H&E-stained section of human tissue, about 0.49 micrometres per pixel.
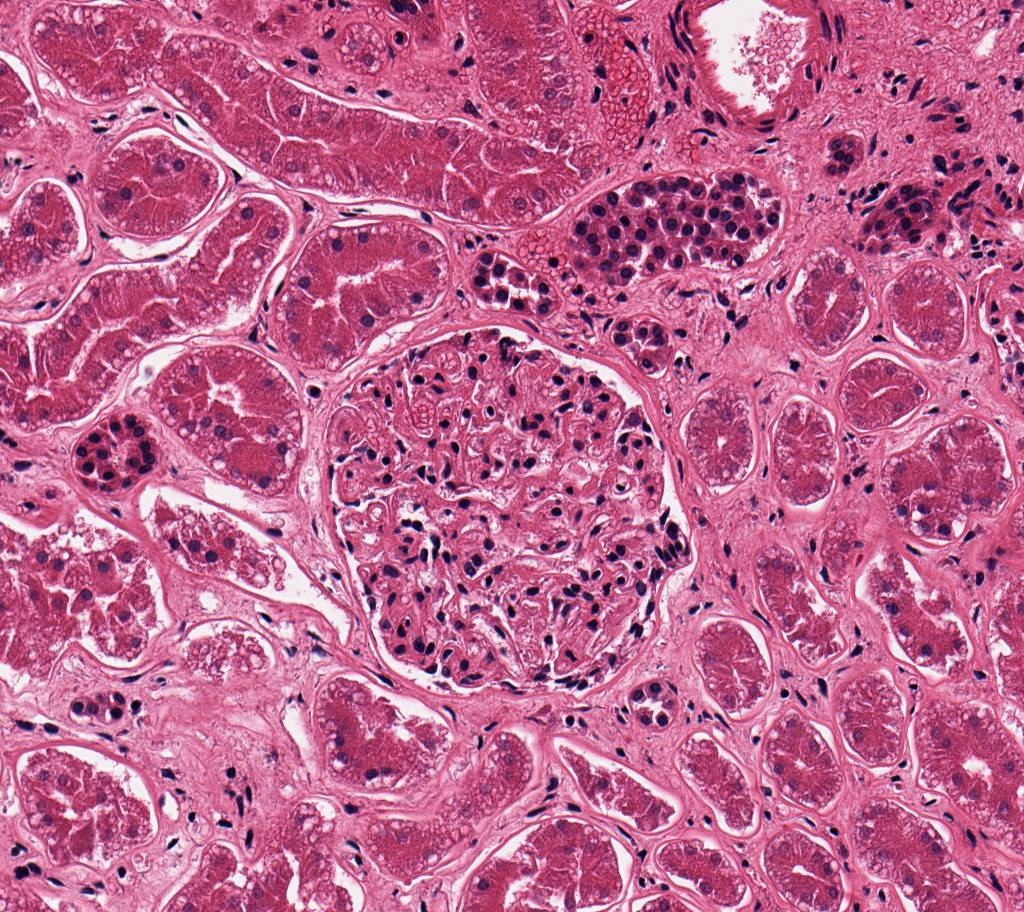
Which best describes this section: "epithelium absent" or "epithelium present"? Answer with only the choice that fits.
Epithelium present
